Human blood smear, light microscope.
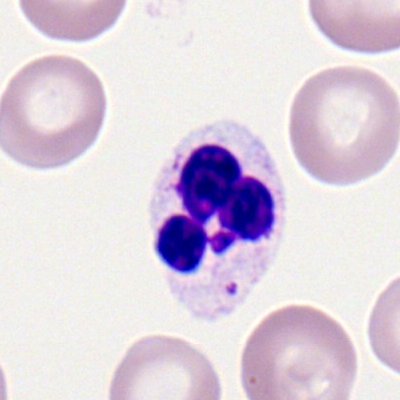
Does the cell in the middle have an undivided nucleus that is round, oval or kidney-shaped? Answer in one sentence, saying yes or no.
No, its nucleus is not one compact mass but is split into lobes.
